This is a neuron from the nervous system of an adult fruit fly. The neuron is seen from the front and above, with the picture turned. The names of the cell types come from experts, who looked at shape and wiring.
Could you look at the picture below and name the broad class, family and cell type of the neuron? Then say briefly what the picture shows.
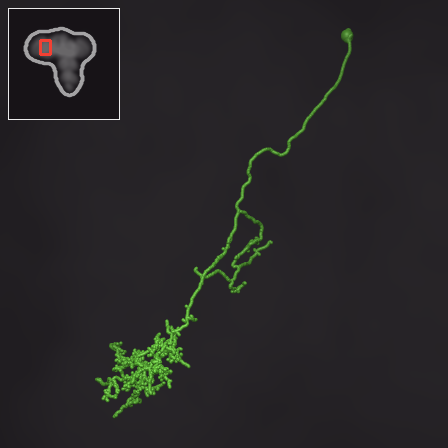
Its broad class is optic-lobe intrinsic neuron. Its family is Li. Its cell type is Li21. The cell body can be seen at the upper right of the picture. As drawn here it is taller than it is wide.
